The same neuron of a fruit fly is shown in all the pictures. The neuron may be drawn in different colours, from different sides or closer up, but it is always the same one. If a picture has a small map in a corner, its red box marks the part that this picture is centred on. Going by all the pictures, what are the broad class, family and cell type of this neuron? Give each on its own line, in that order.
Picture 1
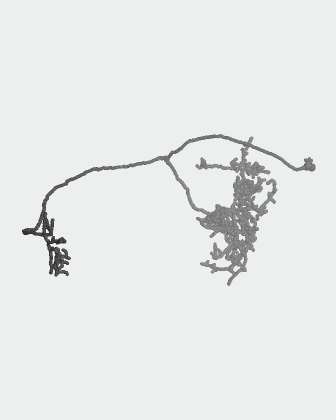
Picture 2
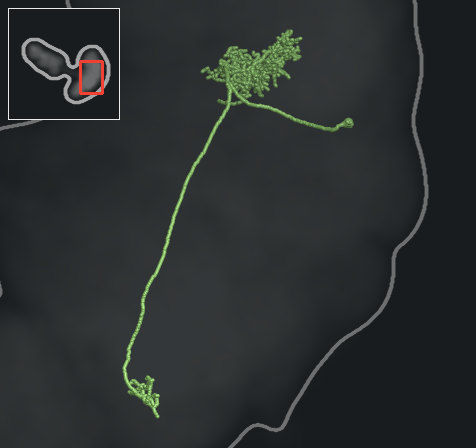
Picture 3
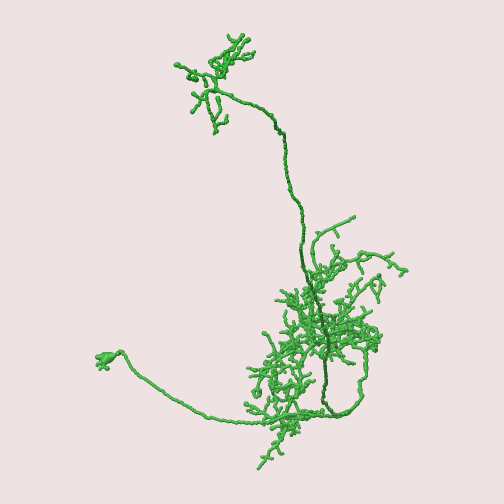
central-brain intrinsic neuron
hemilineage VLPa2
AVLP203_b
